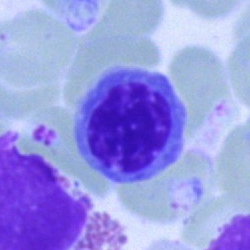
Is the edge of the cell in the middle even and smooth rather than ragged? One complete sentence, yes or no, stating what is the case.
Yes, in outline this cell is smooth rather than rough.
